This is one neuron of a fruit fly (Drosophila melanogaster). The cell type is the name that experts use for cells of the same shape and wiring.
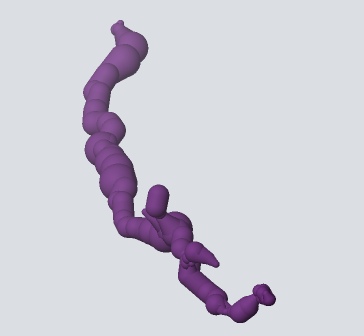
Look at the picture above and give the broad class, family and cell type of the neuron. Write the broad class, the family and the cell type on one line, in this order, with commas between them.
sensory neuron entering the brain, class mechanosensory, JO-B1_a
